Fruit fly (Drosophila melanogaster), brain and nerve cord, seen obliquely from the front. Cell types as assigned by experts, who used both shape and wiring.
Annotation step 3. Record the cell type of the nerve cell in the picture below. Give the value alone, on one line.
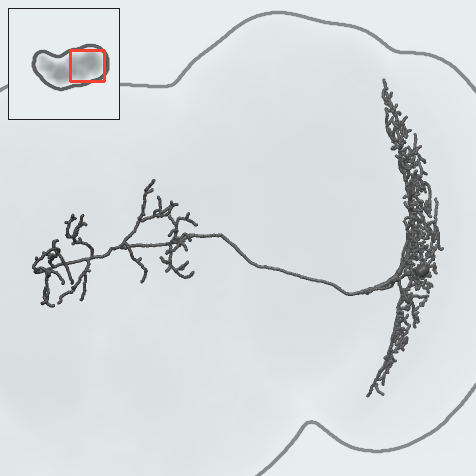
MeVP56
